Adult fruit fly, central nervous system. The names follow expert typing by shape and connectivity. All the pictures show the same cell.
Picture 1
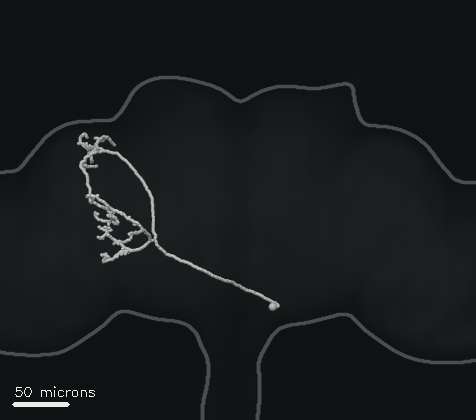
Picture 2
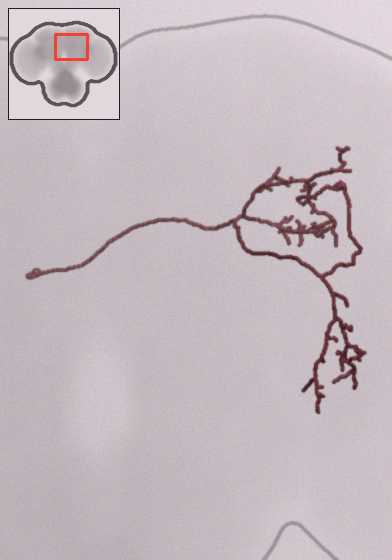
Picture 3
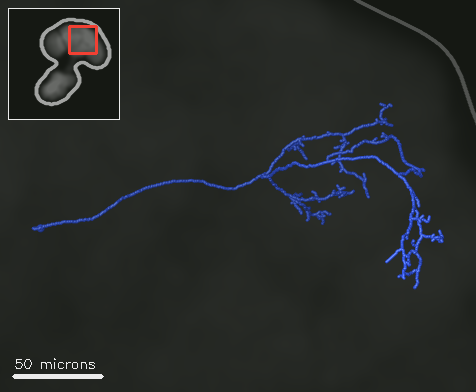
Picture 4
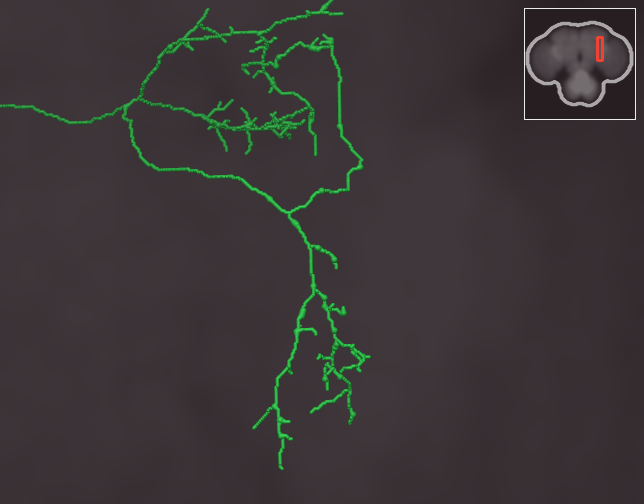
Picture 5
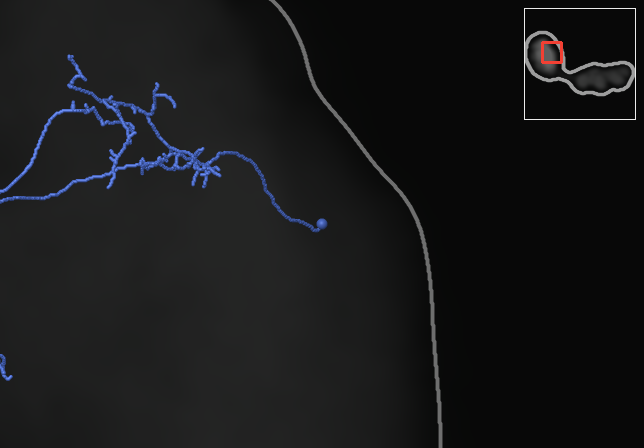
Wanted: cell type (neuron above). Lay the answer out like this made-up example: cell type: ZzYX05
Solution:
cell type: AVLP584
